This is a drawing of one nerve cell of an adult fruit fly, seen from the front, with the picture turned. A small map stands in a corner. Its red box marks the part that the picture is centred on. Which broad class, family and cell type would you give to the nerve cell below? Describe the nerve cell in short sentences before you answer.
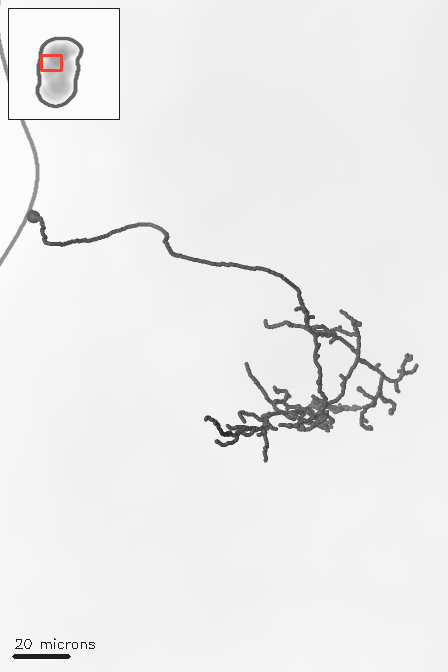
By the scale bar it is about 140 microns wide in this view. In this view it is wider than it is tall. It is a nerve-cord intrinsic neuron. The family is hemilineage 02A. The cell type is IN02A060.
